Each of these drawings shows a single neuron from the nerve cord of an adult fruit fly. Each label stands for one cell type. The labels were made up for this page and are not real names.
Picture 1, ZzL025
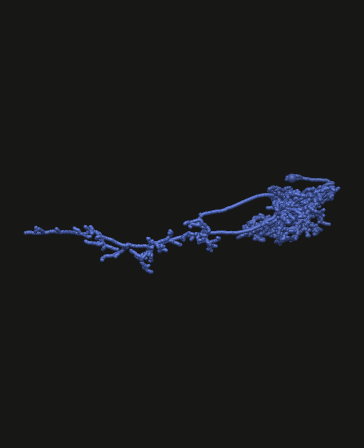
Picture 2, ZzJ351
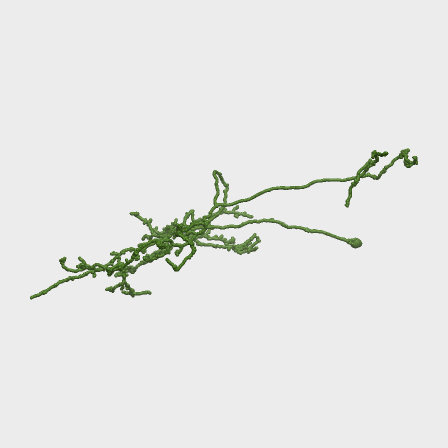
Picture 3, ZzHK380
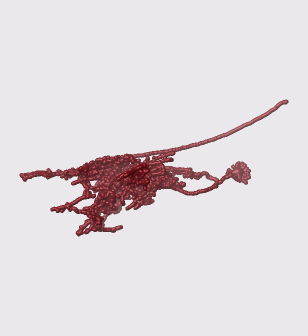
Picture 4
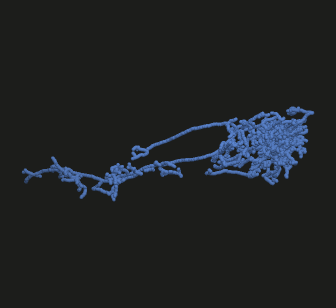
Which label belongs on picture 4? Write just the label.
ZzL025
